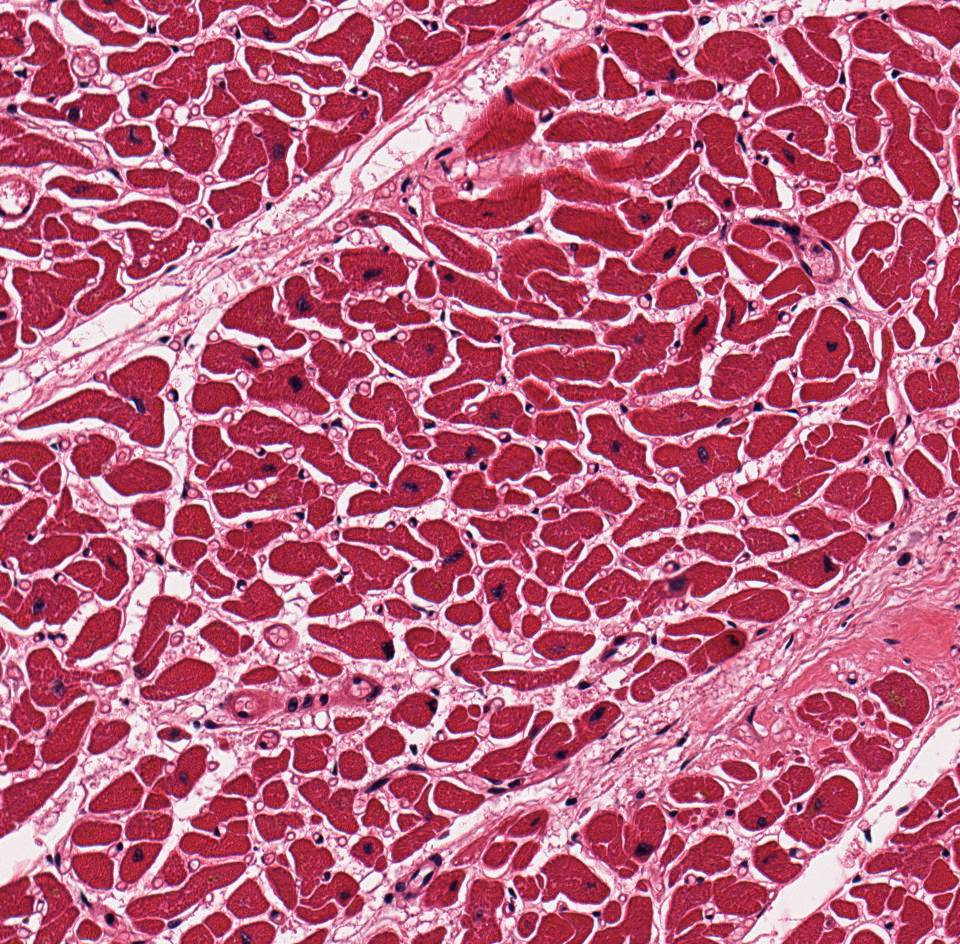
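Left ventricle of the heart, stained with haematoxylin and eosin. Most muscle fibres here are cut across, so their profiles look irregular, angular and sometimes branched. Where you see a nucleus in a fibre, it is a single dark one near the centre. The cytoplasm stains a deep, dense red throughout. In the thin spaces between fibres lie many small round capillaries with dark endothelial nuclei.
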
